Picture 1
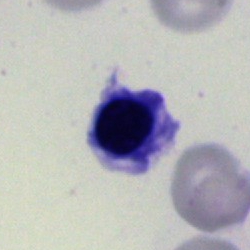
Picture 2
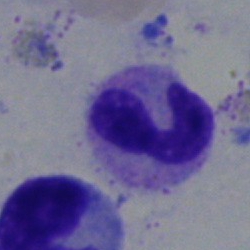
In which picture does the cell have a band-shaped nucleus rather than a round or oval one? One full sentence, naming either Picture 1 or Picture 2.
Picture 2 contains the cell with a nucleus curved into a band and no separate lobes.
